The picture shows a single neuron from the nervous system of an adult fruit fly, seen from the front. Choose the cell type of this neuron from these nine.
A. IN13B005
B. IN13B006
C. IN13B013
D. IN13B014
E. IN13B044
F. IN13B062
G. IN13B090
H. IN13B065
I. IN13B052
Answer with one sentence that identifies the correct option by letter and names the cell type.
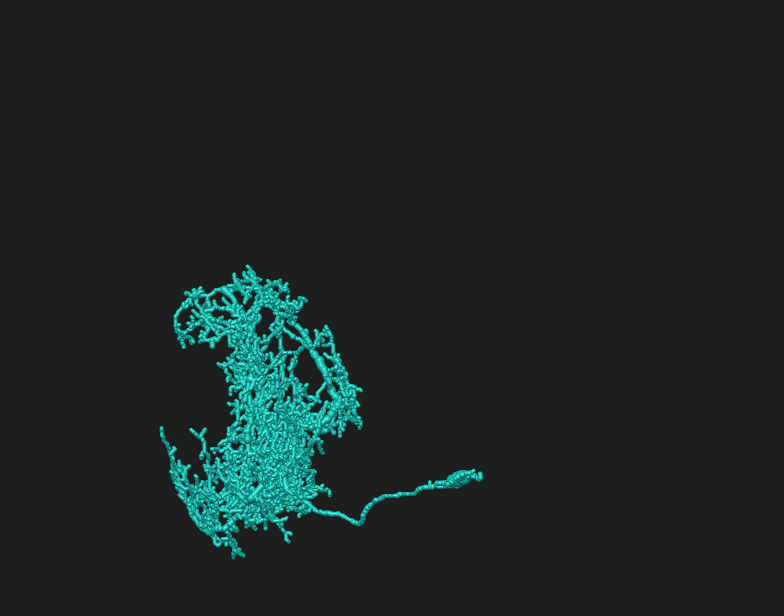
Option A, namely IN13B005, is the cell type of the neuron.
